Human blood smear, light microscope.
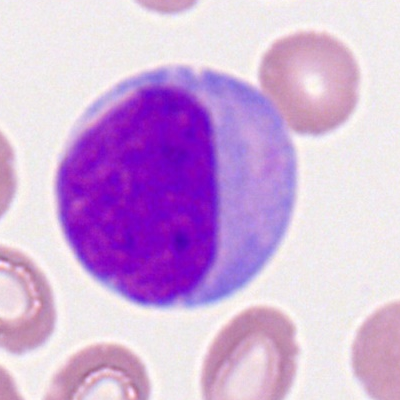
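Myeloblast, in the middle of this stained human blood smear. Its nucleus is one unlobed mass, placed toward the left of the cell. The chromatin looks mottled, I'd say, with lighter and darker purple patches. To the right of the nucleus, the cytoplasm makes a broad crescent.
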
